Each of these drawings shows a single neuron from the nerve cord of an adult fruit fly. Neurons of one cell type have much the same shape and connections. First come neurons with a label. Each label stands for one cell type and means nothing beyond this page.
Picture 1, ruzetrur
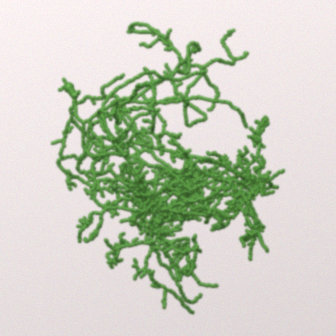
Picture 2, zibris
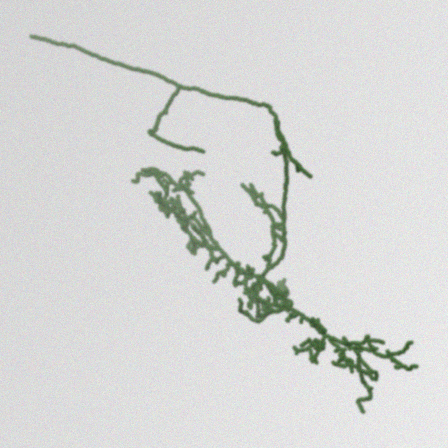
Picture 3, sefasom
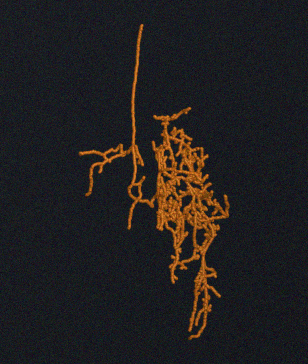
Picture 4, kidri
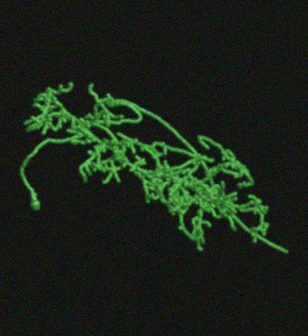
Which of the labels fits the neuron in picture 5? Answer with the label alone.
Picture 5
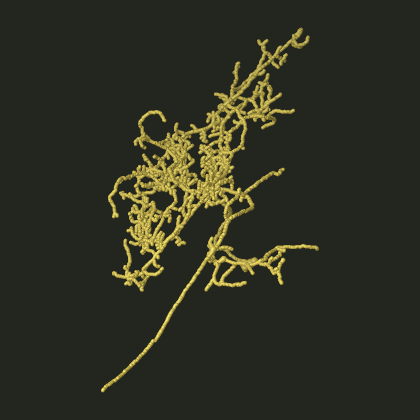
sefasom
